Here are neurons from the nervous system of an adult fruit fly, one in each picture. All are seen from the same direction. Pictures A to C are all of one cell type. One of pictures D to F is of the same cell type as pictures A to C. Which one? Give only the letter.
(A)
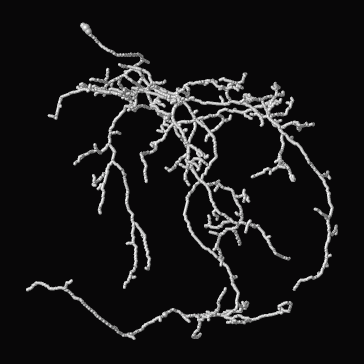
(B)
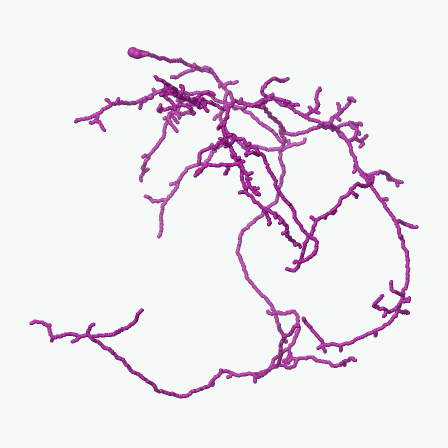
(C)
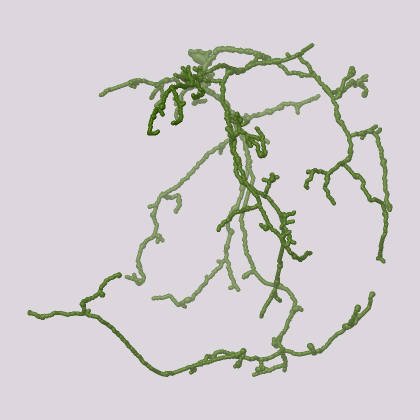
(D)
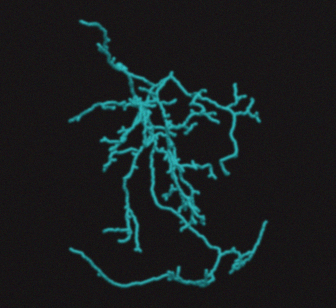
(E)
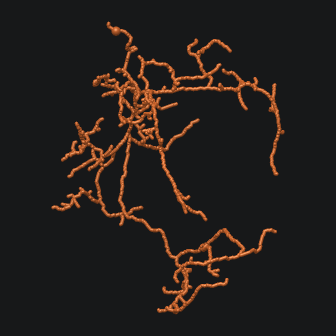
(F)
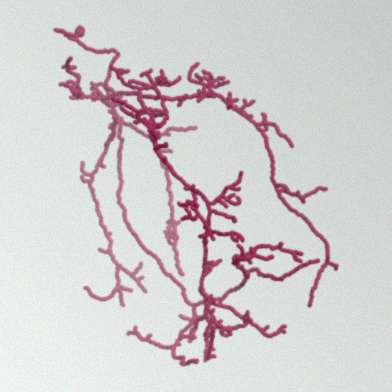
D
